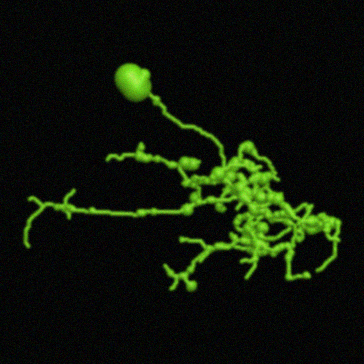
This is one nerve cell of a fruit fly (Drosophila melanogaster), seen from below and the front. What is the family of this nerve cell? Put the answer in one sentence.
The family is hemilineage SLPpm2.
